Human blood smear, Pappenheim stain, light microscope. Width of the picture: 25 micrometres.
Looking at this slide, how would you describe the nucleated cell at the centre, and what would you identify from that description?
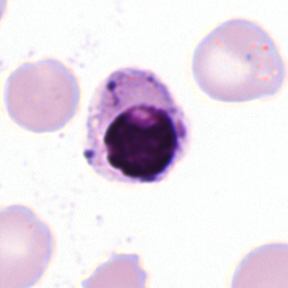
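Measuring about 10 micrometres across, this cell has dark purple chromatin gathered into coarse clumps. A moderate rim of pale lilac cytoplasm is at its widest above the nucleus. Within that cytoplasm lie a few scattered dark purple granules, mostly toward the left edge, along with a few small clear spots on the left side. The cell is a normoblast.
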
